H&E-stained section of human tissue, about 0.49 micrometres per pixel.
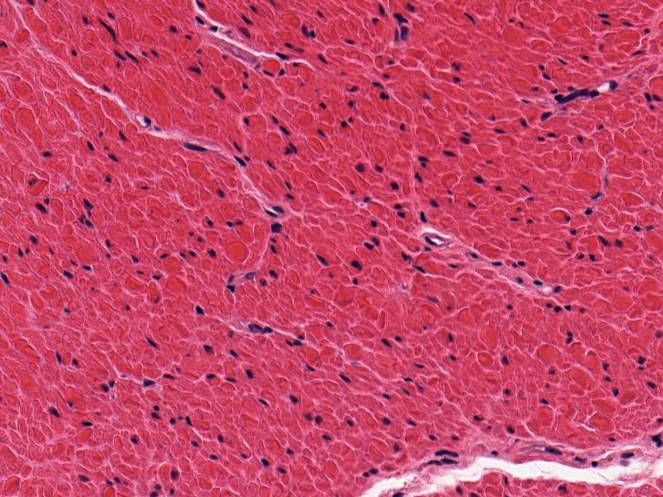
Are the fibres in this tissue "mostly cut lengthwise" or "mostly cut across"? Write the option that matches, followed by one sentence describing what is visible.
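Mostly cut across. The whole field is filled by densely packed muscle fibres cut mostly in cross section.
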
